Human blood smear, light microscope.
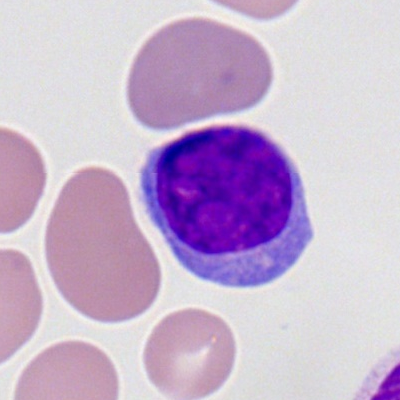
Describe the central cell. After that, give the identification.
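Outline roughly round, with a slight angular bulge on the right side. The nucleus occupies most of the cell and is positioned toward its upper part. Chromatin is dark purple and coarsely clumped, with paler patches between the clumps. The cytoplasmic rim is widest along the lower edge of the cell and thinnest at the top. The cell is a lymphocyte.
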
